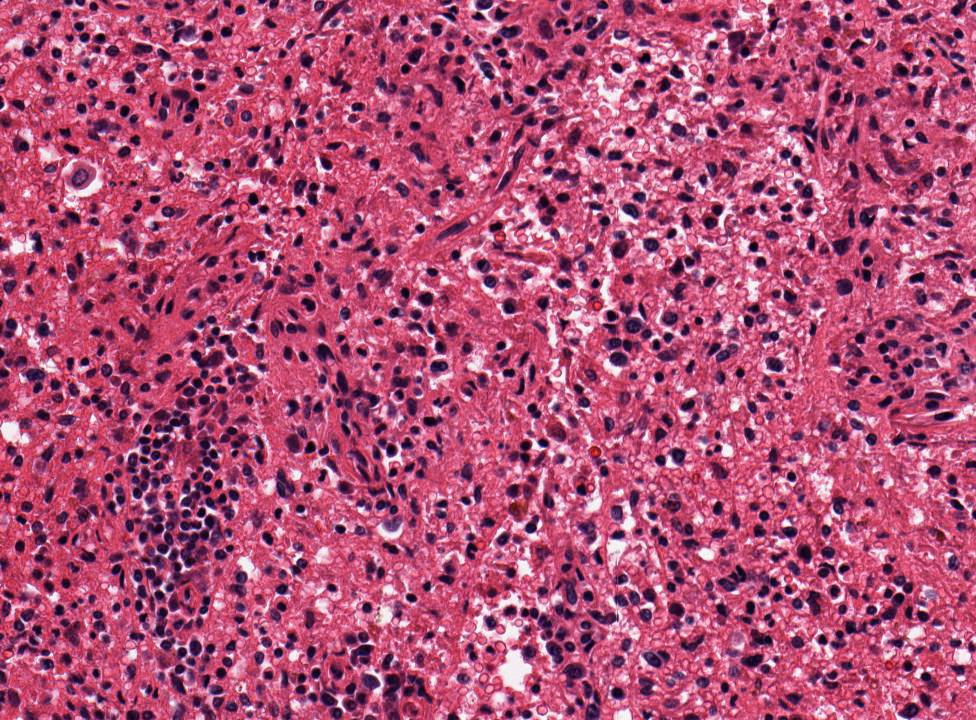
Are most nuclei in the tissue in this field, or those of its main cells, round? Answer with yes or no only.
Yes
